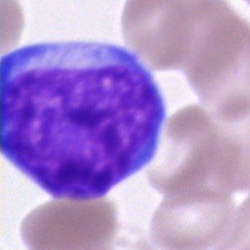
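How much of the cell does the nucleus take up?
Most of it.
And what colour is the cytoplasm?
A deep blue, with no granules and no vacuoles.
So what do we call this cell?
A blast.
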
